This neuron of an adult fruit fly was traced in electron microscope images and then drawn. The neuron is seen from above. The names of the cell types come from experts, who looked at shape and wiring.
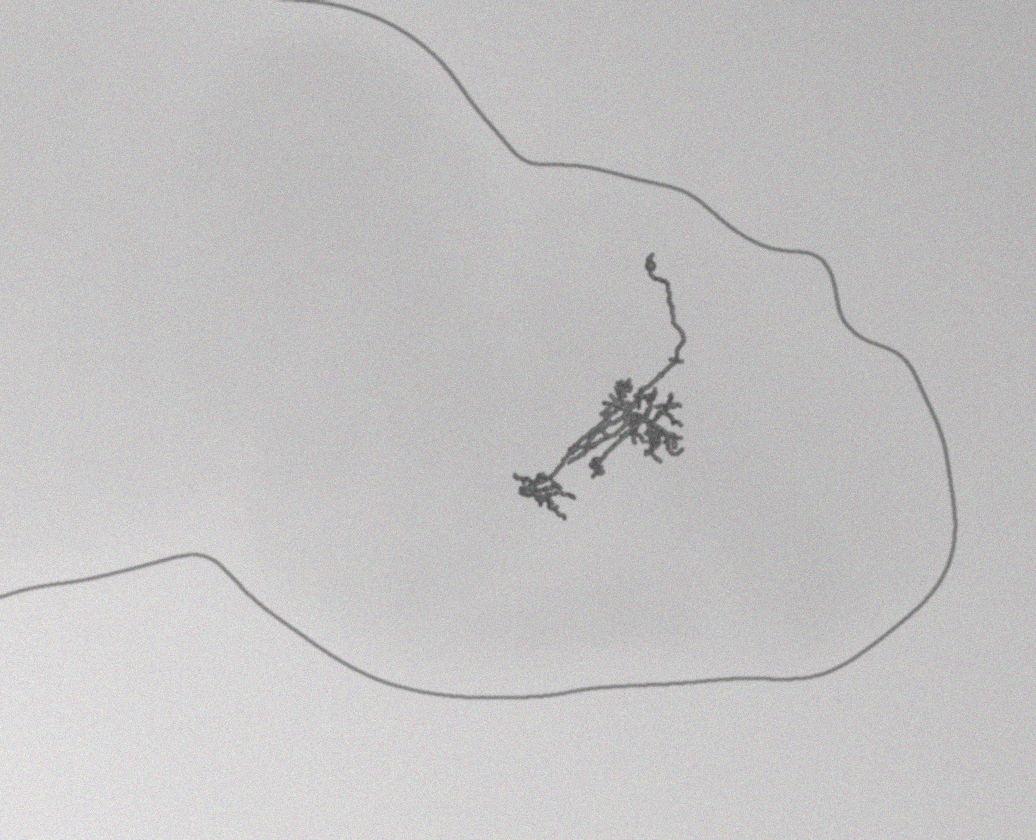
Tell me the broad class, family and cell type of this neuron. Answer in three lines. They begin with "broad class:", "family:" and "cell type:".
broad class: optic-lobe intrinsic neuron
family: Mi
cell type: Mi10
